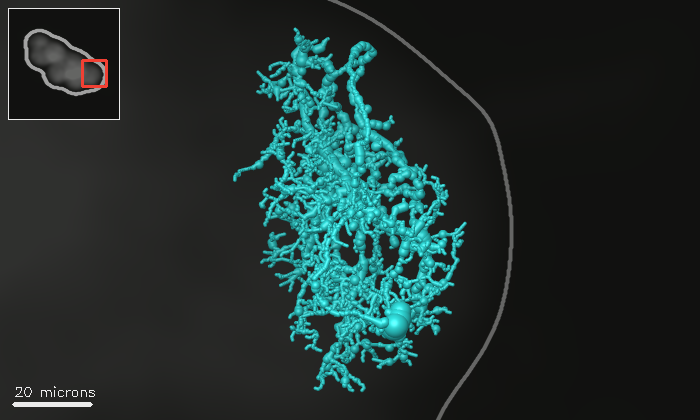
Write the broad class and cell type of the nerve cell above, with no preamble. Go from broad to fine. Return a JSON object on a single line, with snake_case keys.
{"broad_class": "nerve-cord intrinsic neuron", "cell_type": "INXXX466"}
